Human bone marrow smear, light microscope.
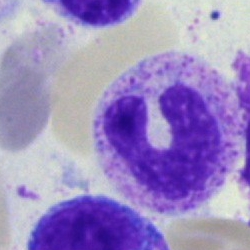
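Band neutrophil, the cell in the middle. Notice how its round outline holds a nucleus bent into a U, with the opening facing upward. The cytoplasm is pale pinkish-lilac, and fine pink-purple granules are scattered throughout it.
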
